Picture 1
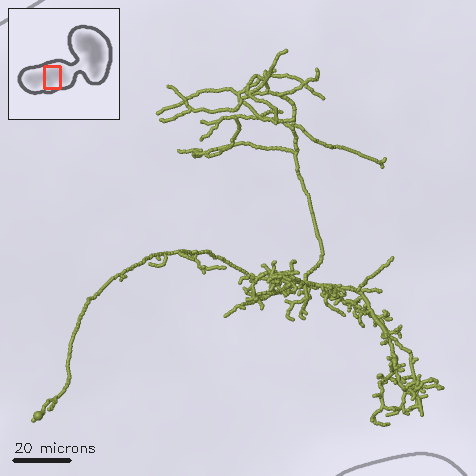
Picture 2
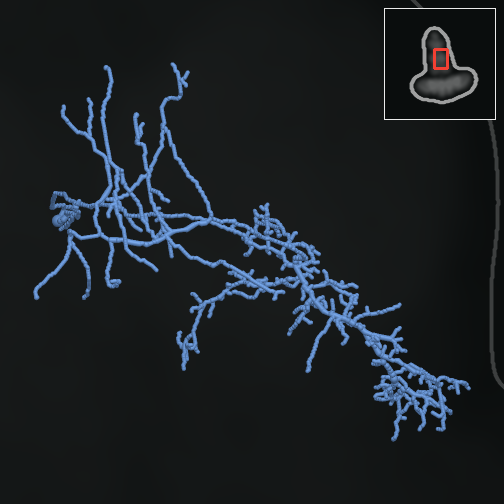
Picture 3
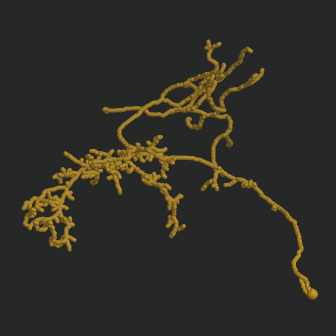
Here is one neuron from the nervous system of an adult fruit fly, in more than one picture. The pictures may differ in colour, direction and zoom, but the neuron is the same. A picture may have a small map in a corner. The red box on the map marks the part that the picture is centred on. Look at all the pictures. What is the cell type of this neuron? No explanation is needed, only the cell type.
IN06B077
